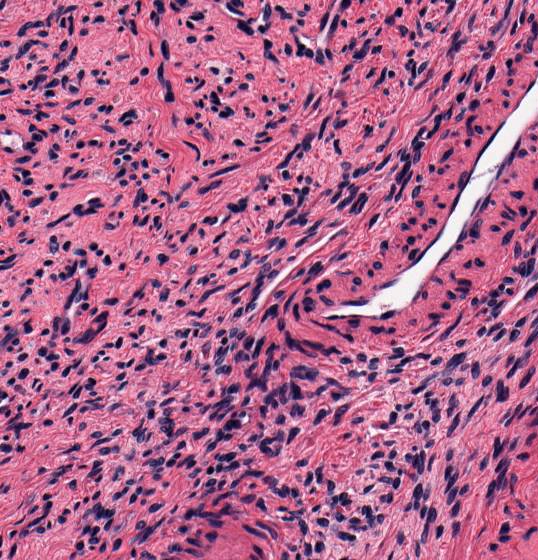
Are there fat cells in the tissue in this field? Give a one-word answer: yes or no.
No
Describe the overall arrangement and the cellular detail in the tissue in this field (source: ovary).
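Spindle-shaped cells lie singly and in loose, short, interlacing bundles within pink collagenous stroma throughout the field. Their nuclei are elongated to oval and dark-staining. Cytoplasm is scant, blending into the stroma without visible cell borders. No epithelium or glands are present.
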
